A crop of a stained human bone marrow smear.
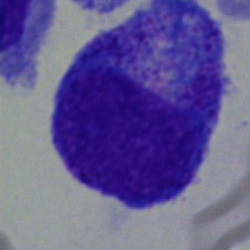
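Promyelocyte, seen here as the central cell of a stained bone marrow smear. The outline seems a rounded oval, its margin fairly smooth. Across the top, the nuclear border runs fairly straight over the cell, I'd say. The nucleus stains a deep purple throughout, while the cytoplasm is a paler bluish-lilac.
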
